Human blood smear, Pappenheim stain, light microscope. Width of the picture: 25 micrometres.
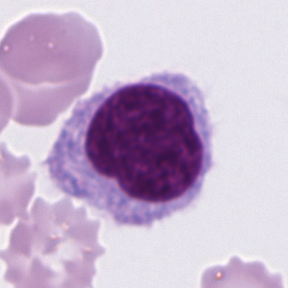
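Hairy cell: the cell in the middle of this stained peripheral blood smear, seen by light microscope. Looking at the edge first, the border is ragged, with many fine, short projections. The nucleus sits off-centre, toward the right, and I notice a small notch on its right side. In the cytoplasm there's a fine, speckled bluish texture, and no coarse granules. Measured, the cell comes to about 15 by 13 micrometres and the nucleus to about 10 micrometres across. That nucleus fills about 60% of the cell's area.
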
